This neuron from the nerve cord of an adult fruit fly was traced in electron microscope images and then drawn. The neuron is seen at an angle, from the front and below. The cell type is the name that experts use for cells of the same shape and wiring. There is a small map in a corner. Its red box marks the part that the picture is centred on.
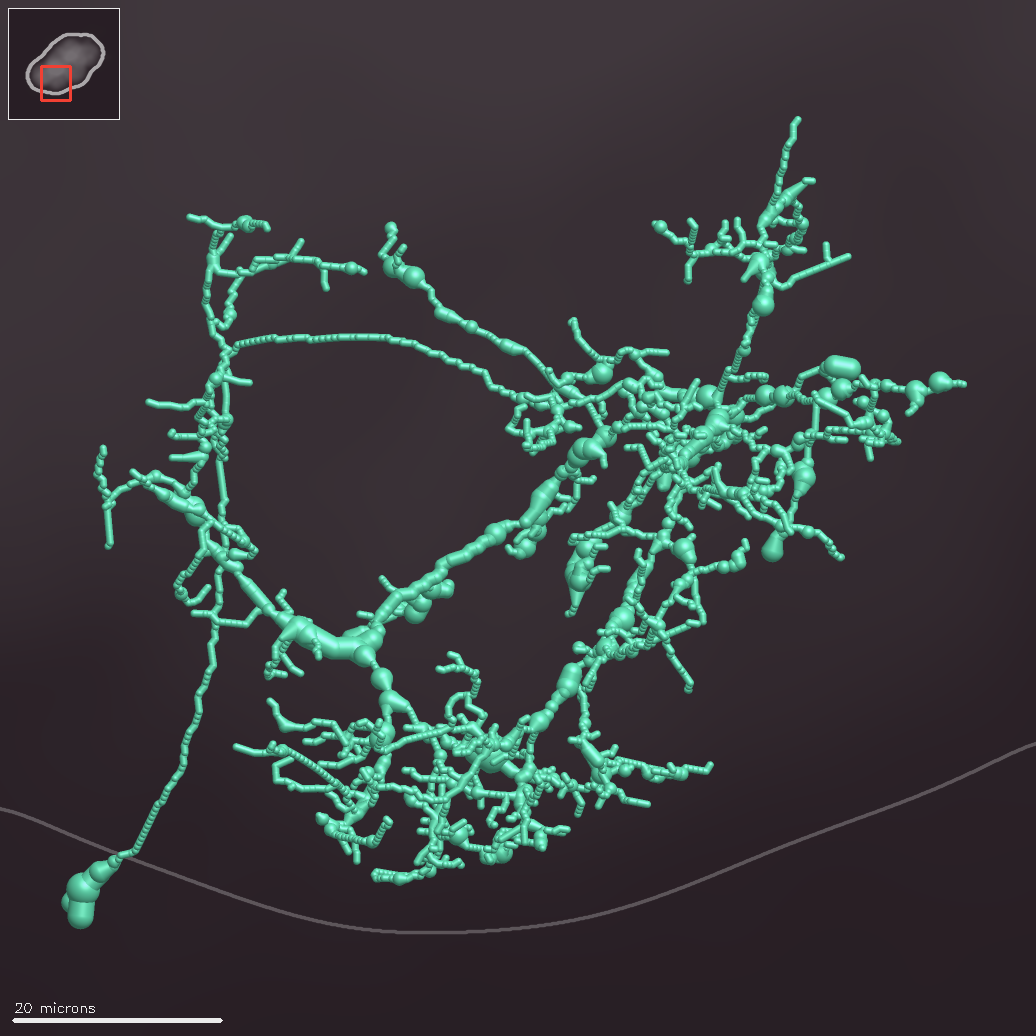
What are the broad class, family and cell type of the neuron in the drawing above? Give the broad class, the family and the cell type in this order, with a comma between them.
nerve-cord intrinsic neuron, hemilineage 20A.22A, IN20A.22A027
